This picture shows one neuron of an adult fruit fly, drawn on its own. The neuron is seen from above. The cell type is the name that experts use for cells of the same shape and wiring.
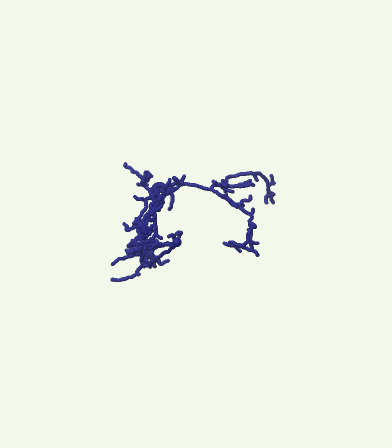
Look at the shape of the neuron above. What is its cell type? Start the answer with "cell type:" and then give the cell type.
cell type: SMP371_b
